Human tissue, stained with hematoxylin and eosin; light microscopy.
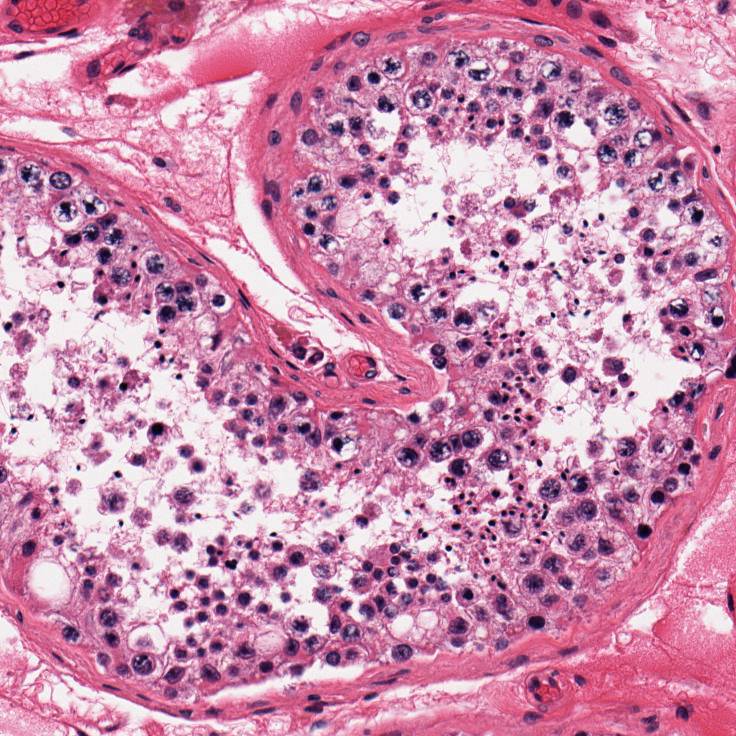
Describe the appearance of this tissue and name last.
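Pink fibrous walls with flattened, elongated nuclei parallel to their edge bound each unit. Large round cells with coarse, clumped, thread-like dark chromatin occupy outer layers of both units. Small, dense, dark round nuclei gather centrally, densest in the right unit's lower middle. This is testis.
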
